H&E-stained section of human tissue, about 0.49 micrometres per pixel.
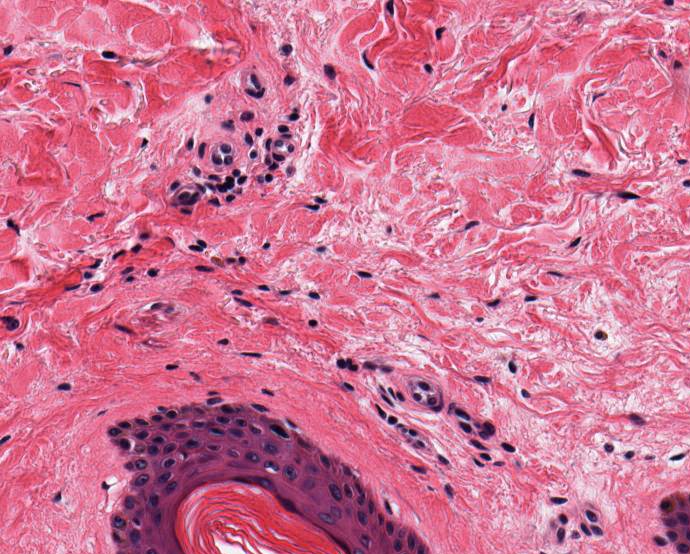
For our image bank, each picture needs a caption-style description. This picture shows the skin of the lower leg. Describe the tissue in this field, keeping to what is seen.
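At the bottom, follow the stratified squamous epithelium as it curves around a central lumen. That lumen holds laminated pink keratin. Now move to the upper left: a small vessel there is cuffed by a cluster of small, dark, round nuclei. Through the collagen, spindle-shaped dark nuclei are spread sparsely.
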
